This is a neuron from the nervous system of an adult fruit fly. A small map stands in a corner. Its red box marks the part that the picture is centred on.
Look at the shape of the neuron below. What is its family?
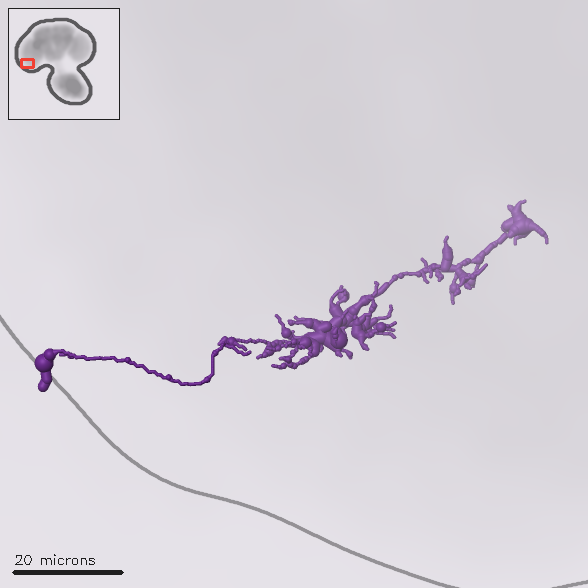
Mi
